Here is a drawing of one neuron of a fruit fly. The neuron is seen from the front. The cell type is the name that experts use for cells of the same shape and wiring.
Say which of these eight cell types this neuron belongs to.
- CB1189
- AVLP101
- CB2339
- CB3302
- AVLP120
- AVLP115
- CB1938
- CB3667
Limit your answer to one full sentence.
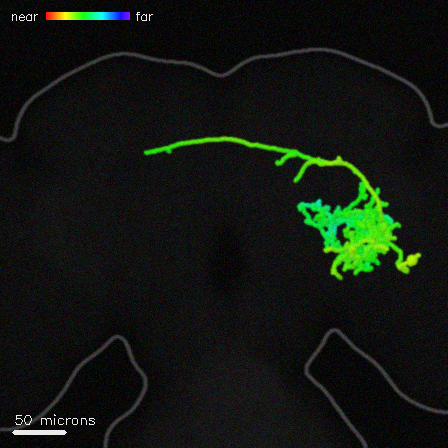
Cell type CB3302 is what this neuron is.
